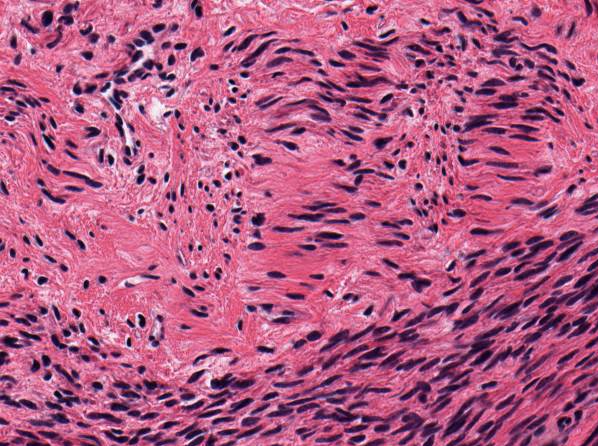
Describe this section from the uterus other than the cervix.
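Fascicles of spindle cells run in differing directions across the field. Cellularity is greater in the lower part than in the upper left. In that lower part, crowded spindle nuclei sweep in a broad band running roughly from left to right. In the upper left, where bundles are cut across, many nuclei appear small and round.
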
